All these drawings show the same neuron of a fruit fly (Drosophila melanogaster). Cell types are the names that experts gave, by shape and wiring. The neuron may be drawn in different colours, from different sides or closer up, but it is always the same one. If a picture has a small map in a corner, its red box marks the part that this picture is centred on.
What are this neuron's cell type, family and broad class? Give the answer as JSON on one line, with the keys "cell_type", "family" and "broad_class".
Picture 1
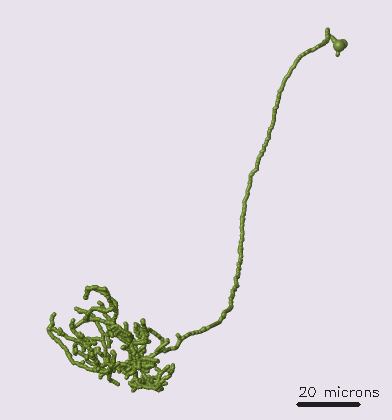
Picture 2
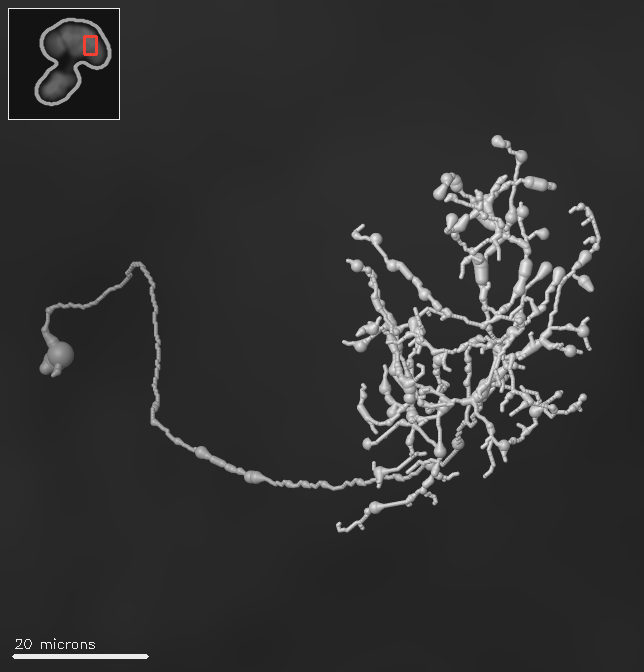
{"cell_type": "AVLP548_a", "family": "hemilineage VLPp1", "broad_class": "central-brain intrinsic neuron"}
